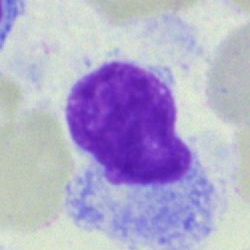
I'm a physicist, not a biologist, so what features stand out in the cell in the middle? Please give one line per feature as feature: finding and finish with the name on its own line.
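Nucleus position: upper part of the cell, most cytoplasm below
Nuclear outline: irregular, notch near lower right
Cytoplasm: pale greyish blue
Cell outline: irregular and faint, especially lower edge
Name: hairy cell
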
